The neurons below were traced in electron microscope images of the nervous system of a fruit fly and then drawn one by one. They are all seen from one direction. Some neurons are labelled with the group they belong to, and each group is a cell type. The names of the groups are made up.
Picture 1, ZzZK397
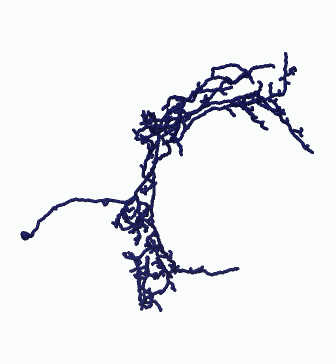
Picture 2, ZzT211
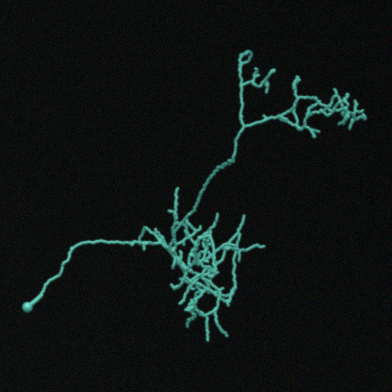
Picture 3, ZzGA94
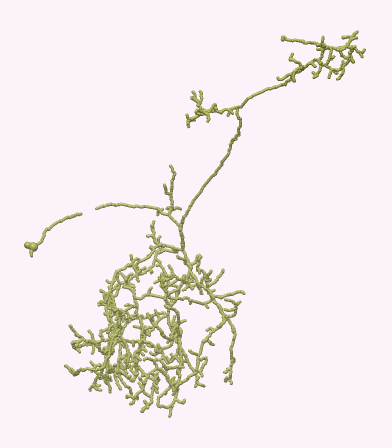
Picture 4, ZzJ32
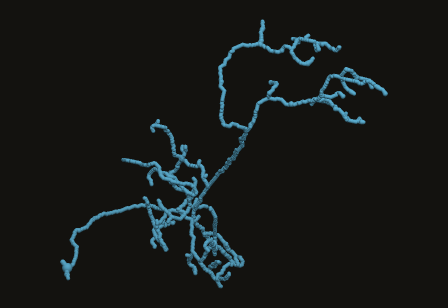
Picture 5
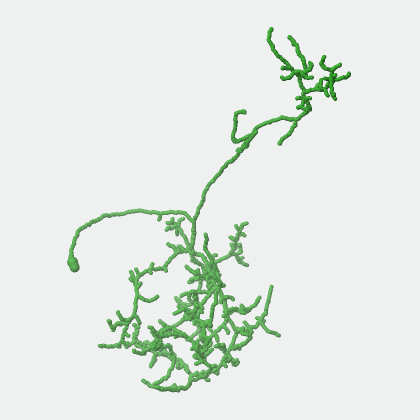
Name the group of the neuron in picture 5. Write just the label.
ZzGA94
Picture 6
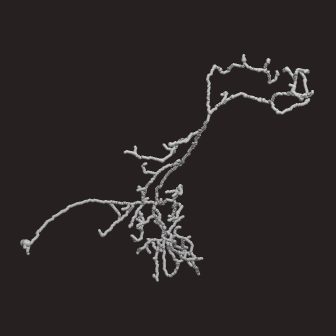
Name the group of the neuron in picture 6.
ZzT211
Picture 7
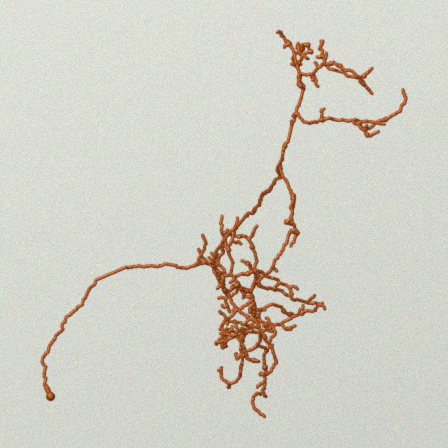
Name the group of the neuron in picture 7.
ZzT211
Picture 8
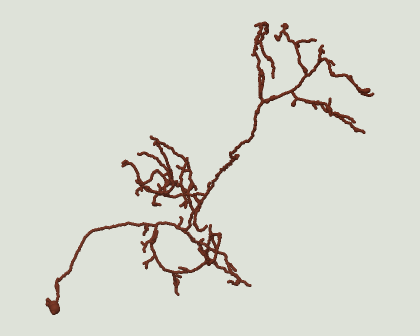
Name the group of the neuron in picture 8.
ZzJ32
